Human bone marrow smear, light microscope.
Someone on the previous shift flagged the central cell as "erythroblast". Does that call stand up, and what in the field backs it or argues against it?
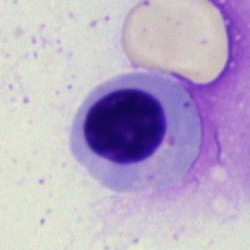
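A round, smooth outline, with no projections standing out from the surface, bounds the central cell. Its nucleus sits off-centre, toward the left side, and its chromatin is dense and dark purple. The rim of cytoplasm is widest on the right side of the nucleus and is pale blue-grey.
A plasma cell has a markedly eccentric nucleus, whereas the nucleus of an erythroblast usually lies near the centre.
The off-centre nucleus is therefore the one feature here that leans toward plasma cell.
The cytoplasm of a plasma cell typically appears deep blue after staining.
The pale blue-grey cytoplasm does not match that, and so tells against plasma cell. On balance, erythroblast is the name that fits this cell.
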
